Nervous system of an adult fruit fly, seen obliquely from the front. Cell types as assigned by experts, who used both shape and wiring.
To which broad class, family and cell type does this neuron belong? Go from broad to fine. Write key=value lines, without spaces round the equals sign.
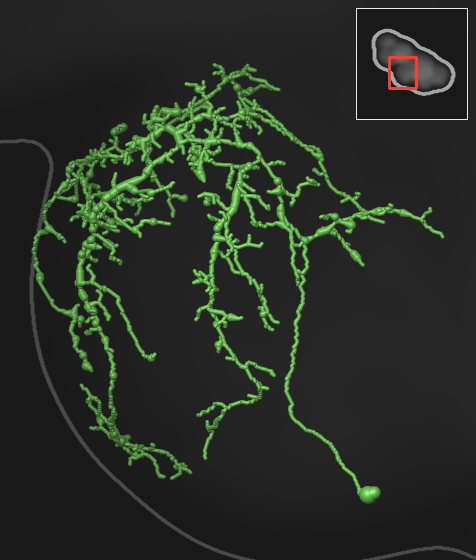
broad_class=nerve-cord intrinsic neuron
family=hemilineage 08A
cell_type=IN08A031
